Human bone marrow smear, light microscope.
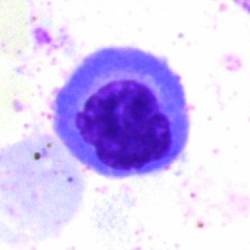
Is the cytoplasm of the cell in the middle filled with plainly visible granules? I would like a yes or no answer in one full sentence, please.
No, the cell shows no granules in its cytoplasm.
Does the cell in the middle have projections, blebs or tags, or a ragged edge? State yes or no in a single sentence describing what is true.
No, smooth rather than rough is the outline of this cell.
